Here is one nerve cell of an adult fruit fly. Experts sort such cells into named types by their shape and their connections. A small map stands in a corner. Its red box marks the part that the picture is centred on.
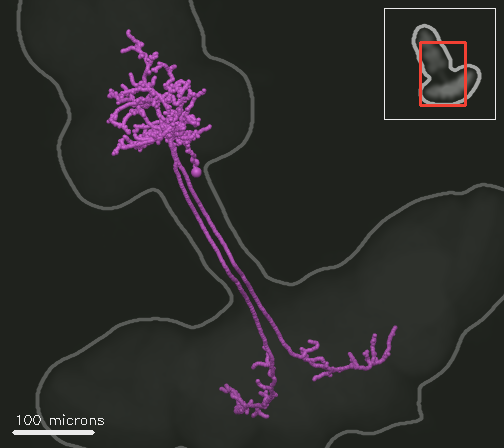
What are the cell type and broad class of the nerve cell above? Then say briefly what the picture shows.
Its cell type is ANXXX154. This is an ascending neuron. It reaches both the brain and the nerve cord, passing through the neck. The cell body can be seen in the middle of the picture. From top to bottom in the picture it spans about 500 microns.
